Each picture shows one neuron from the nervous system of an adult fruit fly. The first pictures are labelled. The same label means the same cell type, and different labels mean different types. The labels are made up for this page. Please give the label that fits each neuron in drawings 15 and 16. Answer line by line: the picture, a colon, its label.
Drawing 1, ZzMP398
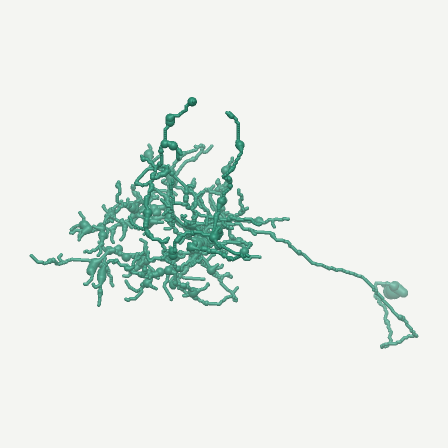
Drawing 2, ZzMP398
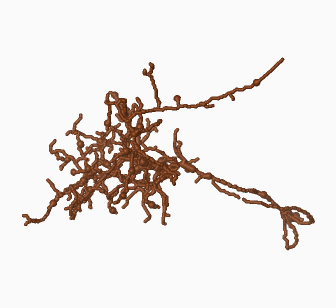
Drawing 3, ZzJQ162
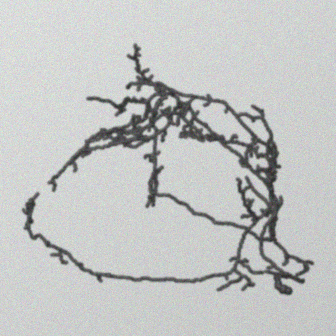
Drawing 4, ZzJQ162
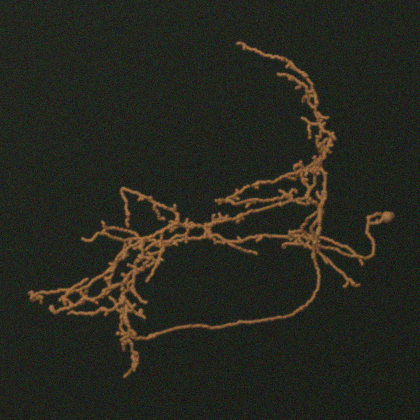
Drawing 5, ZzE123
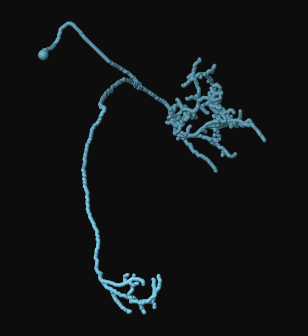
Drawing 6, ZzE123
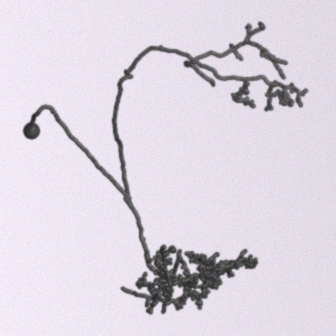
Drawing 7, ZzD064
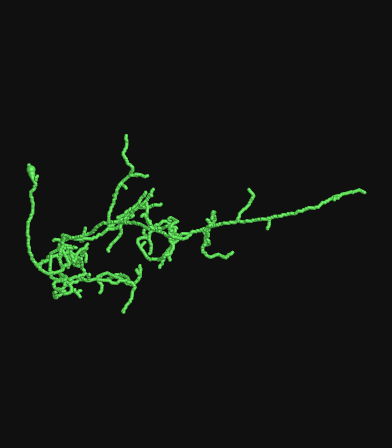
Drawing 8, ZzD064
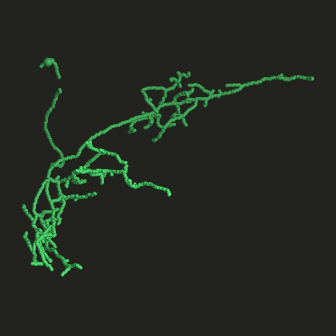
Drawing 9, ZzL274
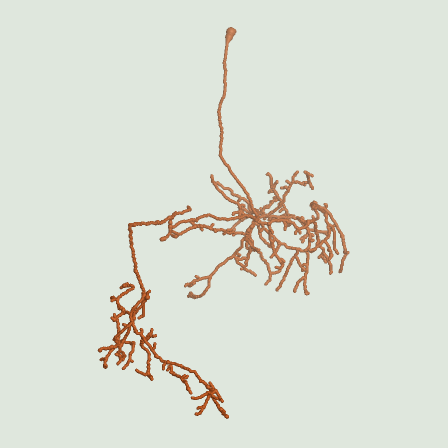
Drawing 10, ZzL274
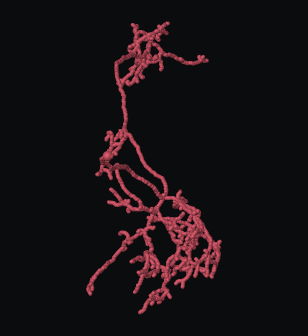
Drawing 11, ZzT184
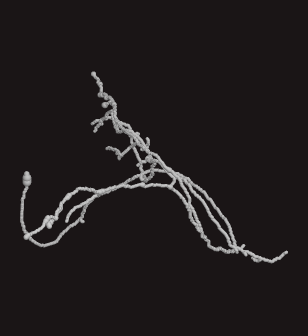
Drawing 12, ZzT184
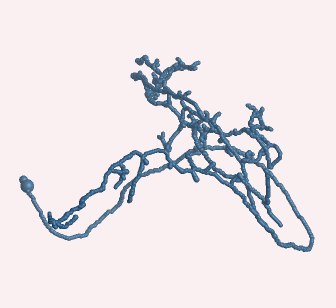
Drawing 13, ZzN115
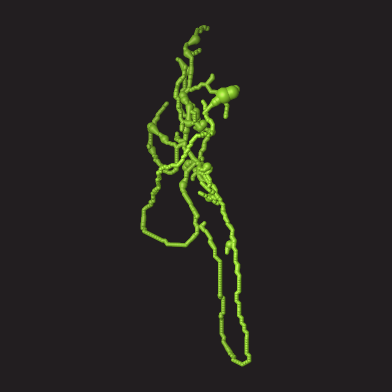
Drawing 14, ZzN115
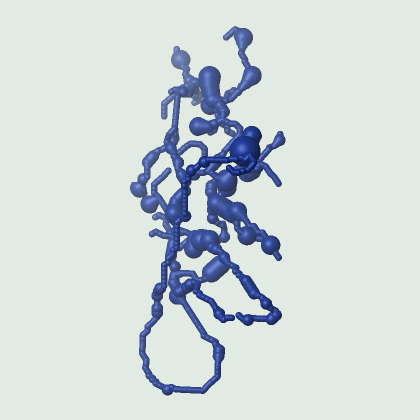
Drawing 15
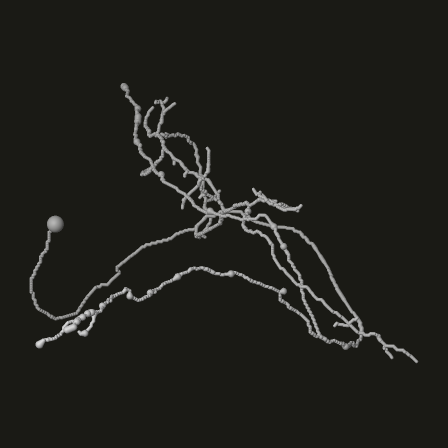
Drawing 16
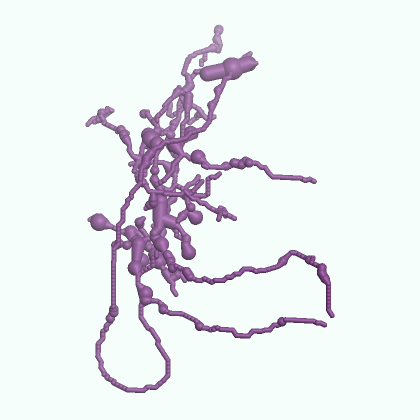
15: ZzT184
16: ZzN115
